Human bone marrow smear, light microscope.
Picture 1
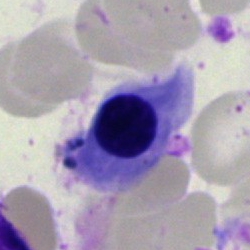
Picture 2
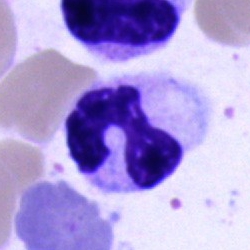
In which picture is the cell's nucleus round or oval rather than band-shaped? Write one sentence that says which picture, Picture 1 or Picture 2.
Compact and round or oval is the nucleus of the cell in picture 1.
